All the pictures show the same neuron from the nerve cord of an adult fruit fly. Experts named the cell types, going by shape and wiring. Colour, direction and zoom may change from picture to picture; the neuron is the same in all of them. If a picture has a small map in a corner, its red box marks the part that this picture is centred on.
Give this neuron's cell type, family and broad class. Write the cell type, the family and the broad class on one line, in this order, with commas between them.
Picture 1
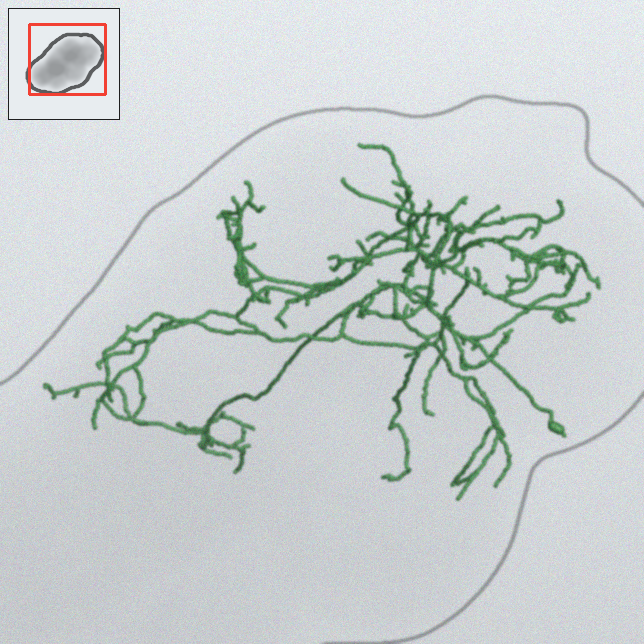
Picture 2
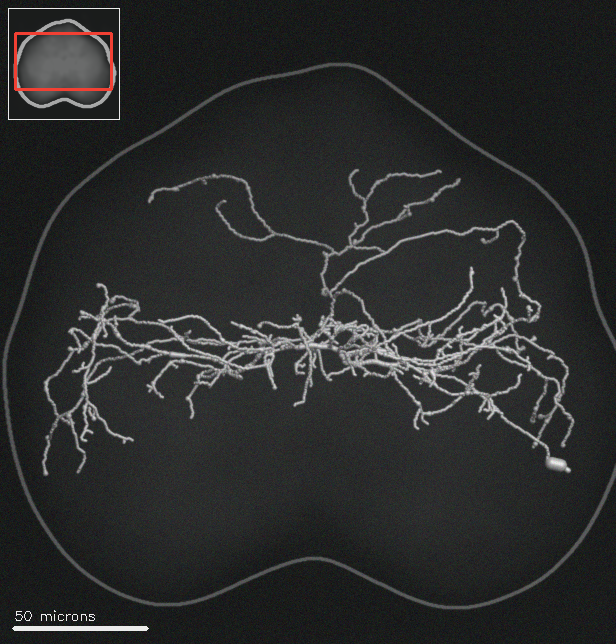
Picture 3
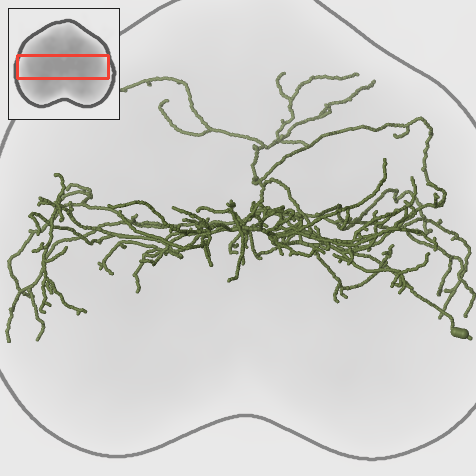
IN12A027, hemilineage 12A, nerve-cord intrinsic neuron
